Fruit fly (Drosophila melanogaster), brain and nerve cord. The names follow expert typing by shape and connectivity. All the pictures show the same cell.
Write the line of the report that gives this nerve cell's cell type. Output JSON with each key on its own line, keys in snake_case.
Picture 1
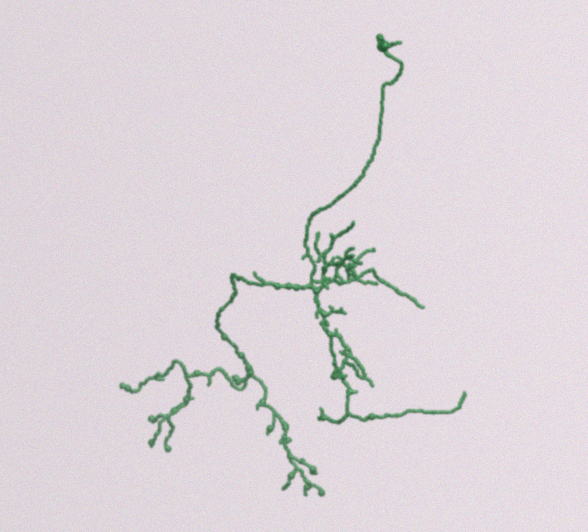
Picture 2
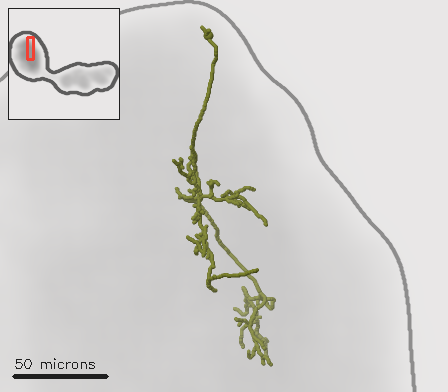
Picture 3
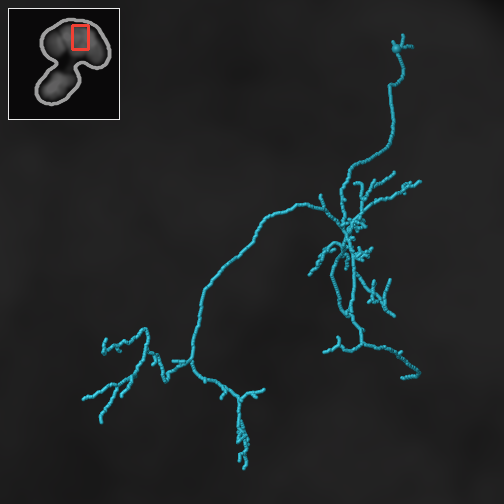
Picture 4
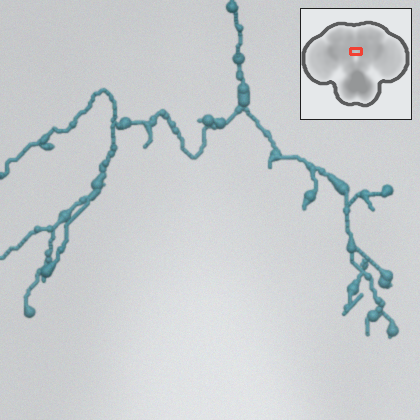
{
 "cell_type": "CL171"
}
